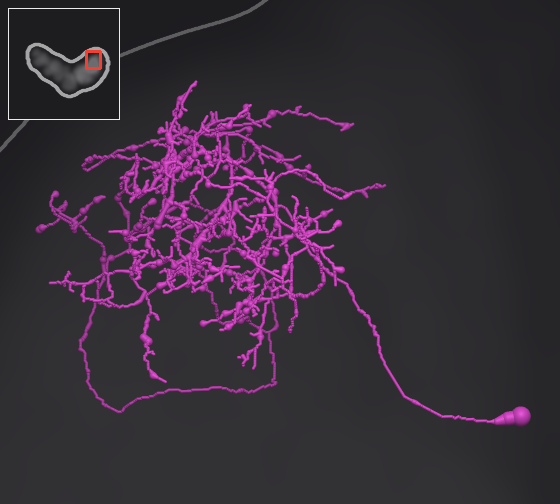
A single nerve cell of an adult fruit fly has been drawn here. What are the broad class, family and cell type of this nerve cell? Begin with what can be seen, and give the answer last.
The cell body is at the lower right of the picture. As drawn here it is wider than it is tall. It is a central-brain intrinsic neuron. The family is LHAV. Its cell type is LHAV6b4.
